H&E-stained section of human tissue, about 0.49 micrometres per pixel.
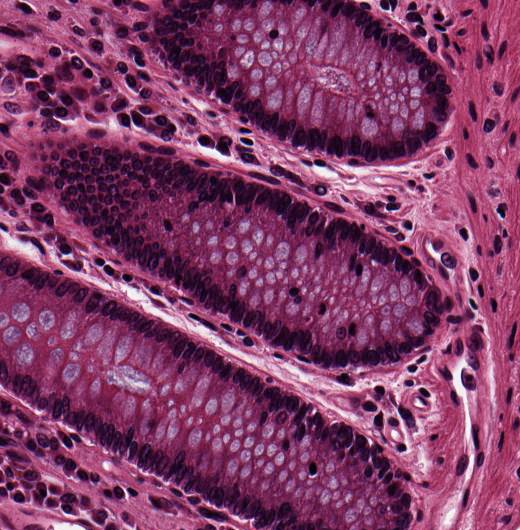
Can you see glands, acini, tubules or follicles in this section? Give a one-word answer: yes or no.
Yes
